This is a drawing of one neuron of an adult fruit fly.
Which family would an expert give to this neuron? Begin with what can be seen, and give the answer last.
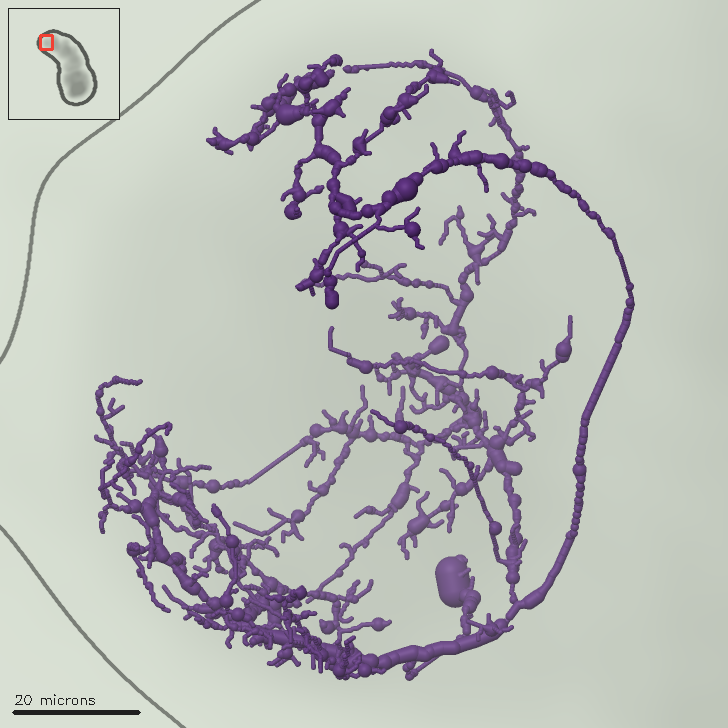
The cell body is at the bottom of the picture. By the scale bar it is about 100 microns tall in this view. More than a hundred branch ends can be seen. This is a nerve-cord intrinsic neuron. Its family is hemilineage 01A.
